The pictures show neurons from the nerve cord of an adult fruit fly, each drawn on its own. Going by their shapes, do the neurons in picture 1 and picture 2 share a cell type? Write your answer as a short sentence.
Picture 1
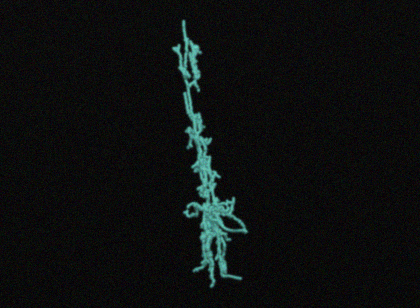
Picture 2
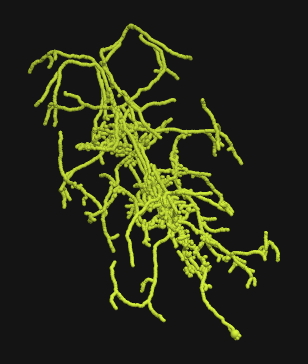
They are of different cell types.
